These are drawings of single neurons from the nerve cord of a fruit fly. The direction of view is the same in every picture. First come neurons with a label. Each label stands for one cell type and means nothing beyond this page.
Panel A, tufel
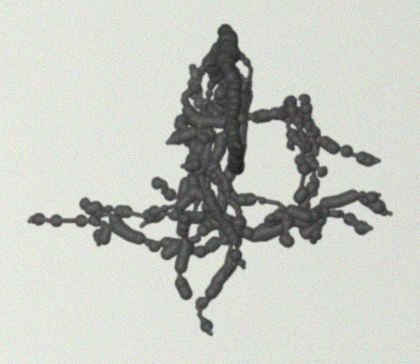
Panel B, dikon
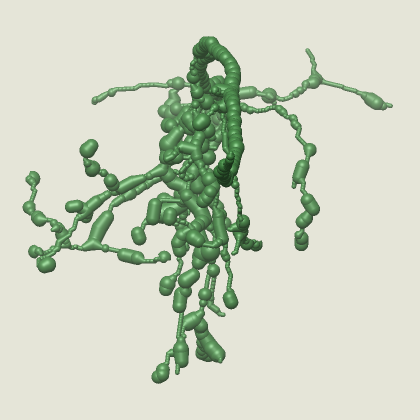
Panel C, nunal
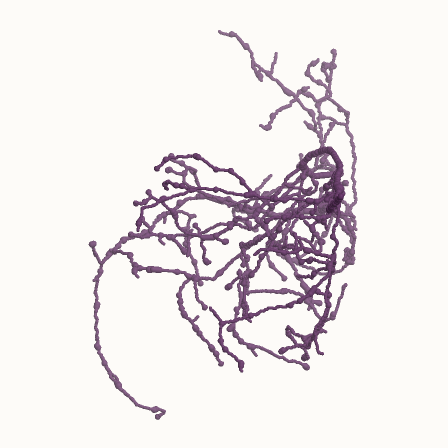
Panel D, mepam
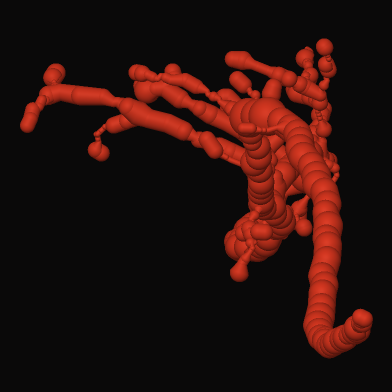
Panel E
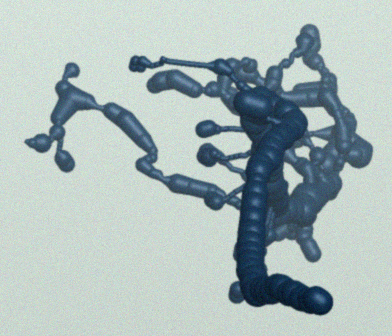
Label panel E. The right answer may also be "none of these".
mepam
